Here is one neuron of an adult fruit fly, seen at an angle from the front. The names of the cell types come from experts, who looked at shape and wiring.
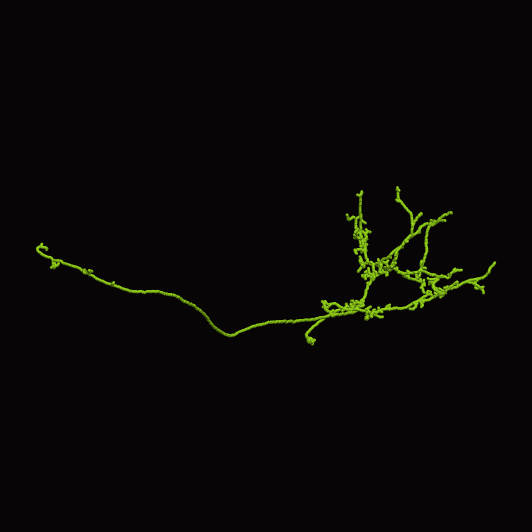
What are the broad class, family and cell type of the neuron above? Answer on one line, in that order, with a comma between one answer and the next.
ascending neuron, hemilineage 08B, AN08B061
